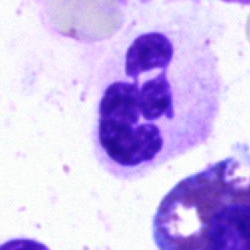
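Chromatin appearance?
Dense, dark purple, clumped.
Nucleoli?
None visible.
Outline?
Roughly round, smooth edge.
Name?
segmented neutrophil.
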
